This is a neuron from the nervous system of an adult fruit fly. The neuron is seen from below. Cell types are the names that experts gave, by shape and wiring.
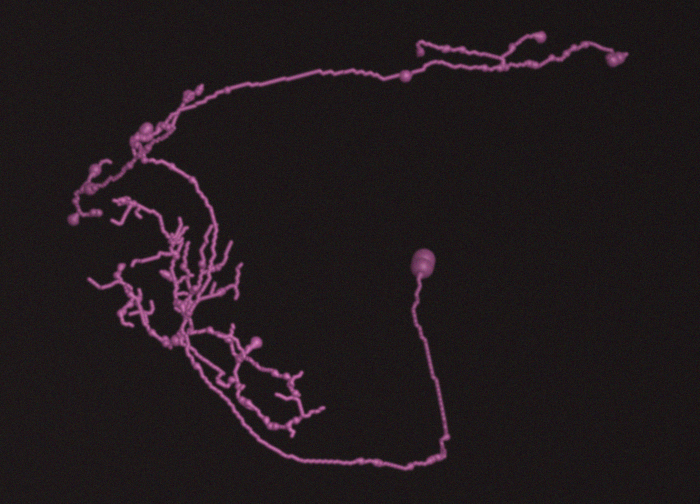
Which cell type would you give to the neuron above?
FS3_a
